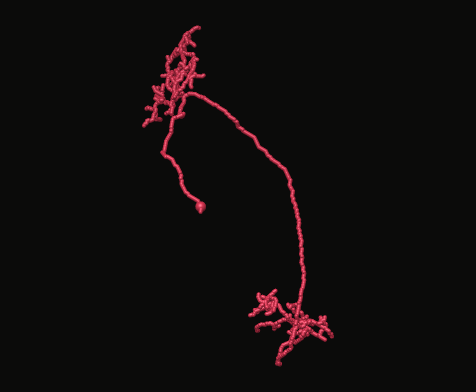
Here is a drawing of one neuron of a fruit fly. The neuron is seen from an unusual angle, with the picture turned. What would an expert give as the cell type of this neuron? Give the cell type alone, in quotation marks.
"Tm30"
